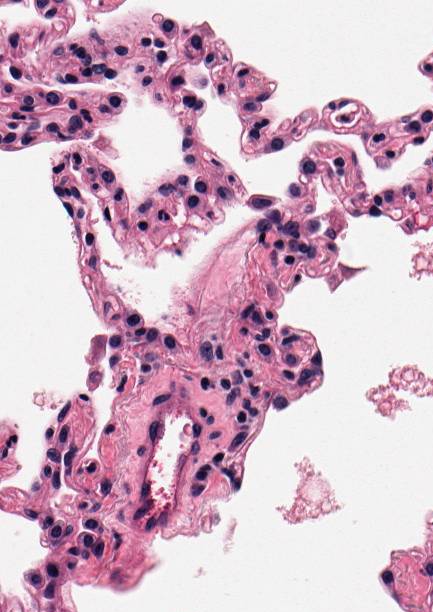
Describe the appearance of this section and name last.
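Many plump, rounded nuclei bulge from the surfaces of the septa. Most nuclei are dark purple and round to oval, with only scant pink cytoplasm around them. Toward the centre, the septa merge into a broader band of pale pink fibrous stroma. No fat cells are present anywhere in the field. This is lung.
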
